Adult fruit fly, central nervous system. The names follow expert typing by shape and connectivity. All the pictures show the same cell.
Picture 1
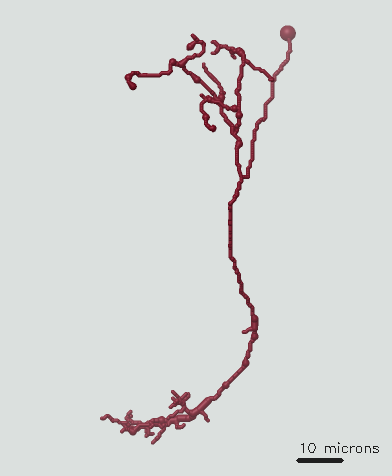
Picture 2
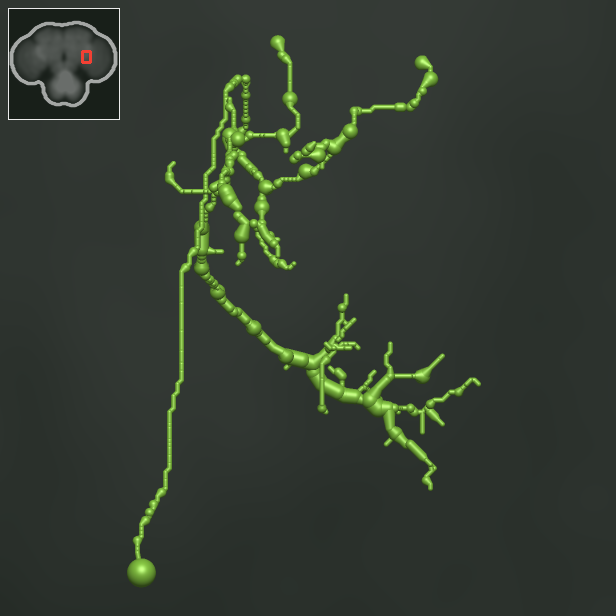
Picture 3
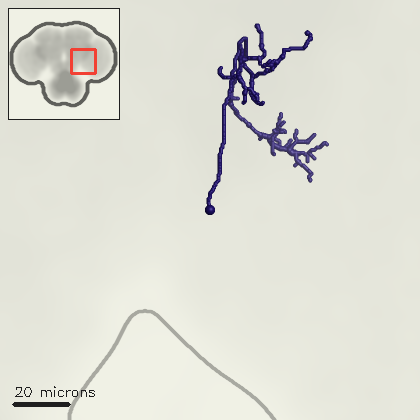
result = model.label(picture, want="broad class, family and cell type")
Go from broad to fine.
visual projection neuron; LC; LC12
